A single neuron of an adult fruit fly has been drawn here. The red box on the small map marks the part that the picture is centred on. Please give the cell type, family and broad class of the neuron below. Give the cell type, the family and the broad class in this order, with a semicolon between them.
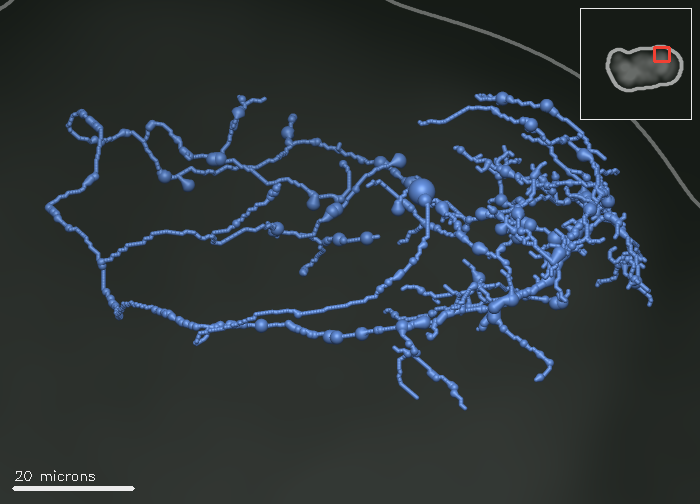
LHPV5h2_b; hemilineage LHp3; central-brain intrinsic neuron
